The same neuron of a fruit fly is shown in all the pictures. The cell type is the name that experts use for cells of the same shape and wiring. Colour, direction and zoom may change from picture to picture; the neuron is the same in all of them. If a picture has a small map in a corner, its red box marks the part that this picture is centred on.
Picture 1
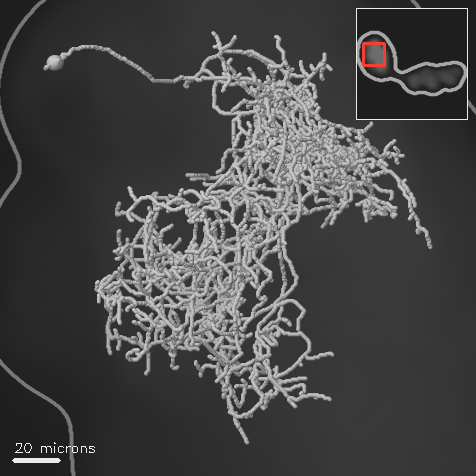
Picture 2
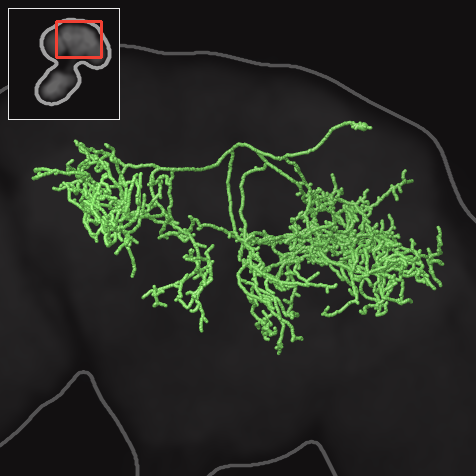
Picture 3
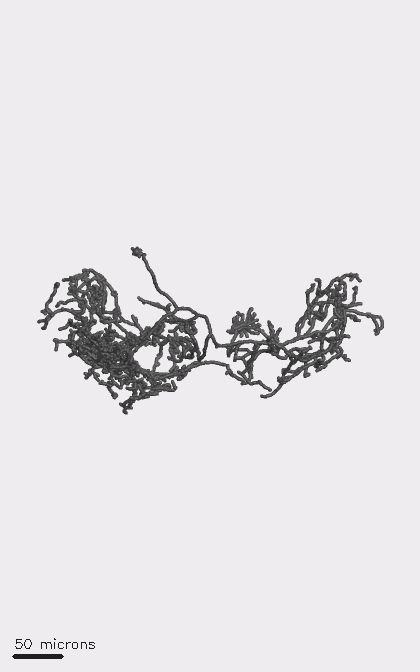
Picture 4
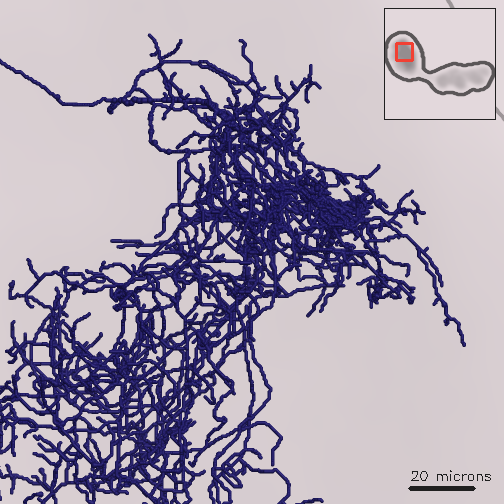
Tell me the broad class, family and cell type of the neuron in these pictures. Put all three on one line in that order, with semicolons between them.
central-brain intrinsic neuron; OA; OA-ASM3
